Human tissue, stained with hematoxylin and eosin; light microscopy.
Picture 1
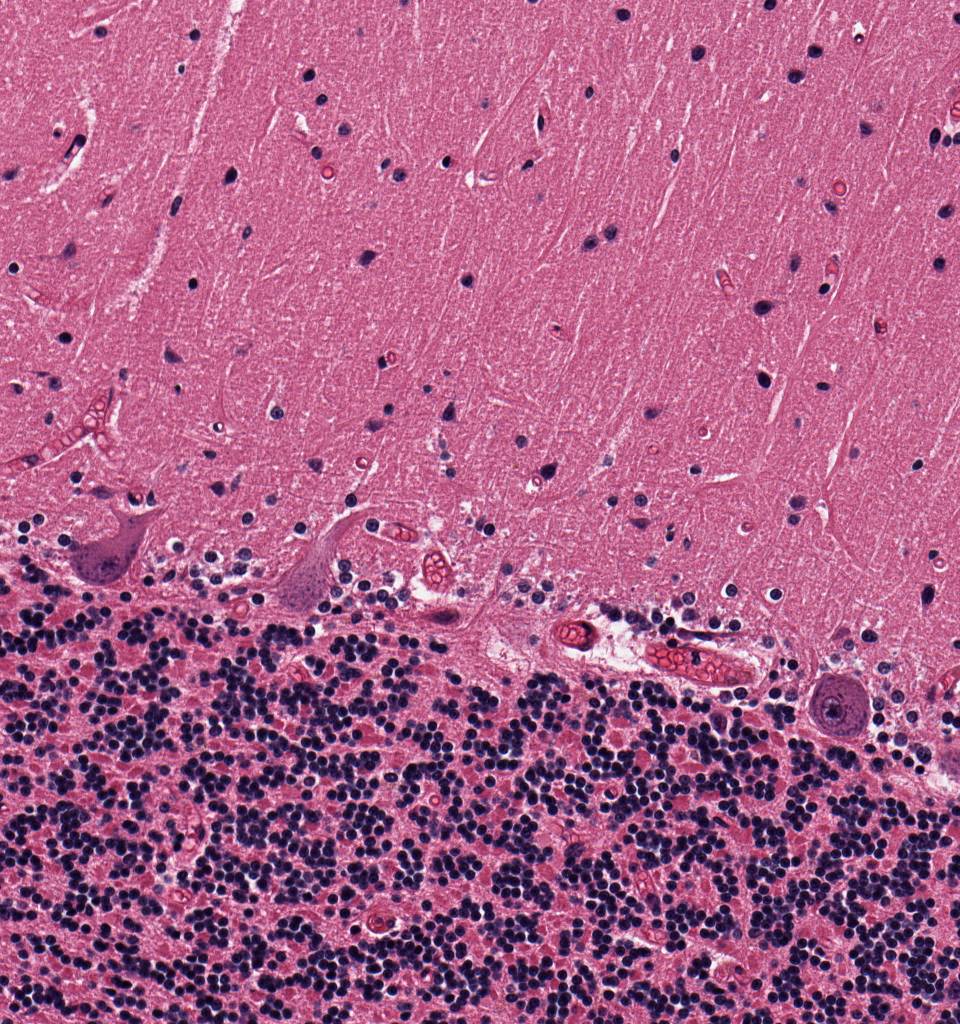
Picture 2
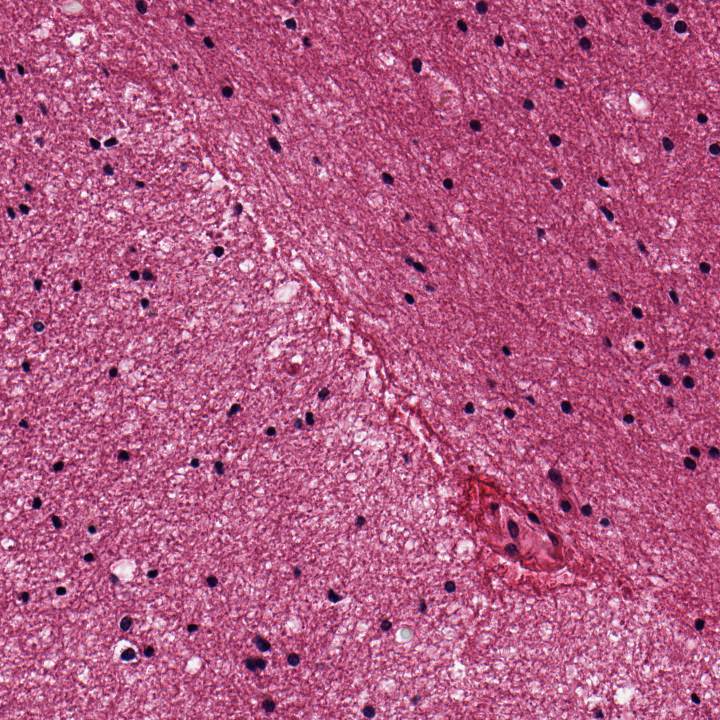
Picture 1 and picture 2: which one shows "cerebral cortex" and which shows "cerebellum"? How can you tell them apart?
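The first picture shows the cerebellum; the second shows the cerebral cortex. In the cerebellum the field divides, along a boundary running roughly across it, into a pale pink, sparsely nucleated upper layer and a densely packed, dark-nucleated lower layer. The upper layer is a finely fibrillar pink matrix with only scattered small nuclei, while the lower layer is crowded with small, round, dark-staining nuclei showing very little cytoplasm.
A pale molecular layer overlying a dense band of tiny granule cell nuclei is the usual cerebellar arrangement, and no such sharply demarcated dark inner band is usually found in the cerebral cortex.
In picture 2, instead, small, round, dark-blue nuclei with no visible cytoplasm lie singly throughout a fine, fibrillary pink matrix, with no glands or epithelium. This matrix is more densely pink in the upper right and paler and more vacuolated in the lower left. The vessels also differ: in picture 1 small vessels packed with red blood cells lie along the layer boundary from the middle to the right, whereas in picture 2 a small vessel in the lower right-centre has a bright red wall containing a few elongated nuclei.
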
